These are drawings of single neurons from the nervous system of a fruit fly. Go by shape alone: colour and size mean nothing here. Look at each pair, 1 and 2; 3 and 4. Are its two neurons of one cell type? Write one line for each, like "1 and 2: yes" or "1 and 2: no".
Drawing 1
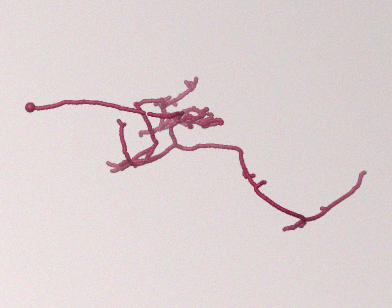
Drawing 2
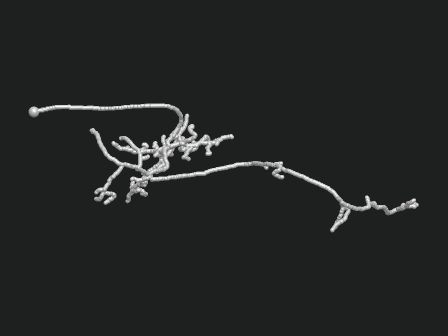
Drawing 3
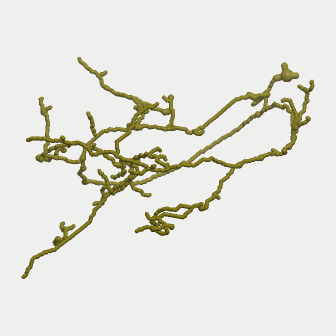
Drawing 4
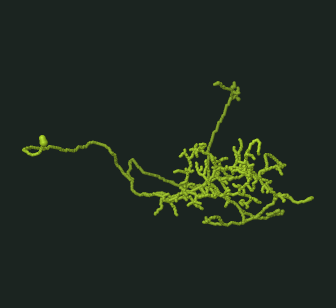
1 and 2: yes
3 and 4: no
